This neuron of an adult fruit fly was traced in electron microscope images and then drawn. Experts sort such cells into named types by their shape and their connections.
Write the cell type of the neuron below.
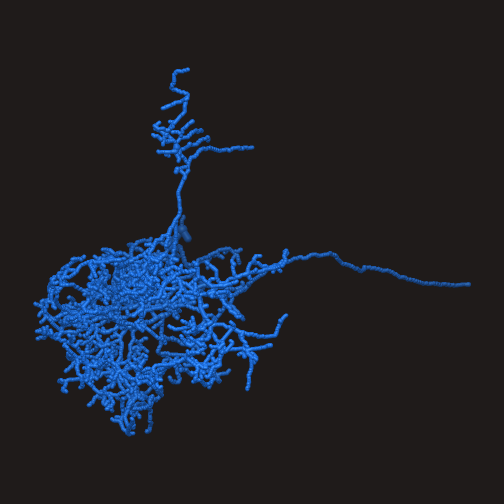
AVLP503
